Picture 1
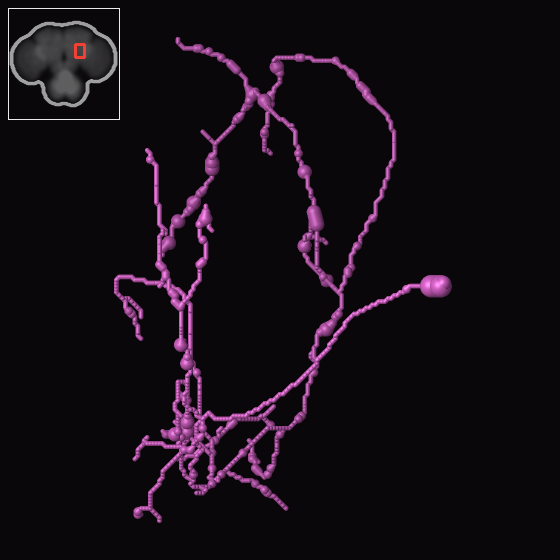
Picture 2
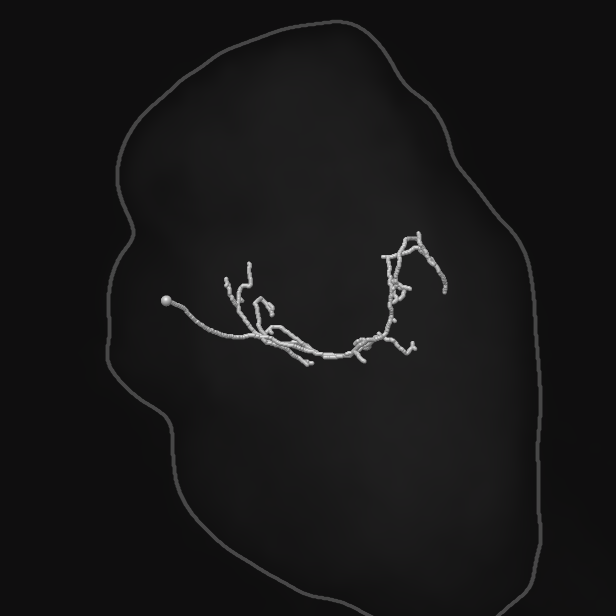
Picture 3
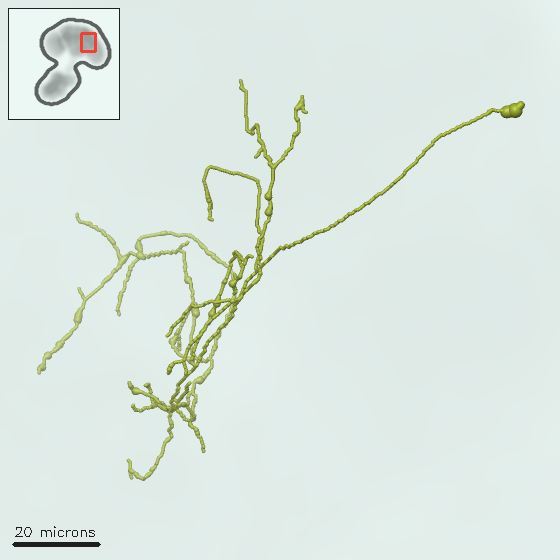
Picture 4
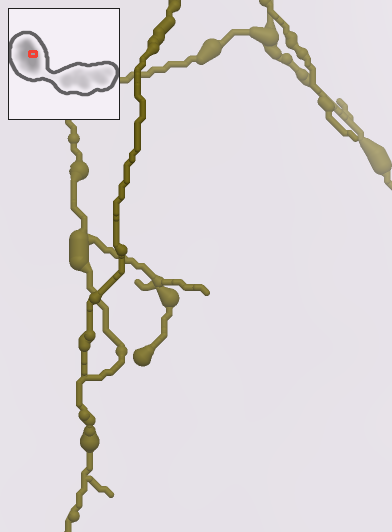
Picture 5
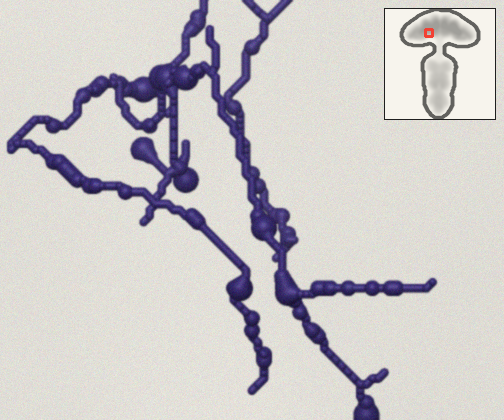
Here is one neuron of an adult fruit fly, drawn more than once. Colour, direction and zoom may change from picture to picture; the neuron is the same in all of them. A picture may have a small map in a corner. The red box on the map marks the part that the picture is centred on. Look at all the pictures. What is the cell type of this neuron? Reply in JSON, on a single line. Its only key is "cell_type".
{"cell_type": "PLP063"}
